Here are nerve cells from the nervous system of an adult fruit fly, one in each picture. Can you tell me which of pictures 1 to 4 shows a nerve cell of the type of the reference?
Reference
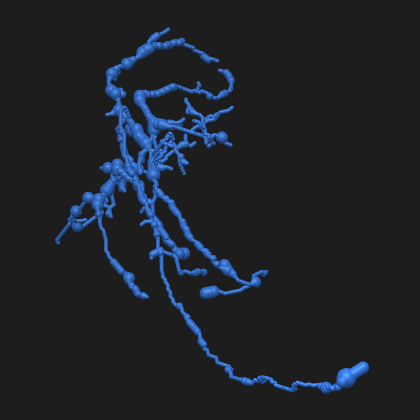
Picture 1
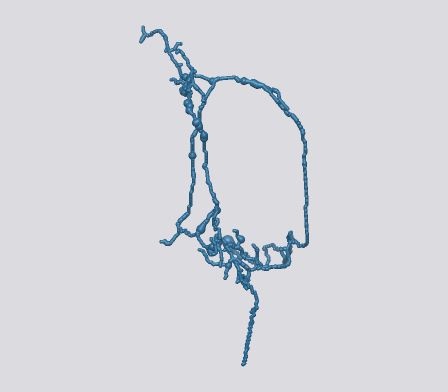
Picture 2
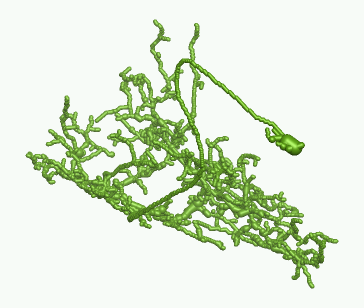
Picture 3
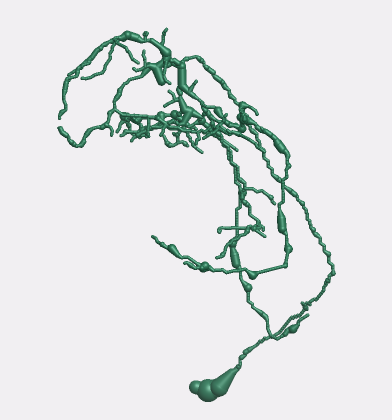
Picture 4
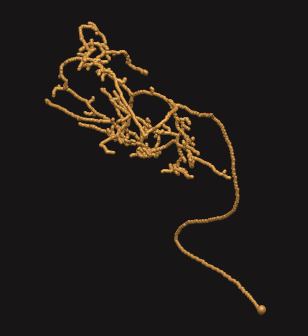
3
